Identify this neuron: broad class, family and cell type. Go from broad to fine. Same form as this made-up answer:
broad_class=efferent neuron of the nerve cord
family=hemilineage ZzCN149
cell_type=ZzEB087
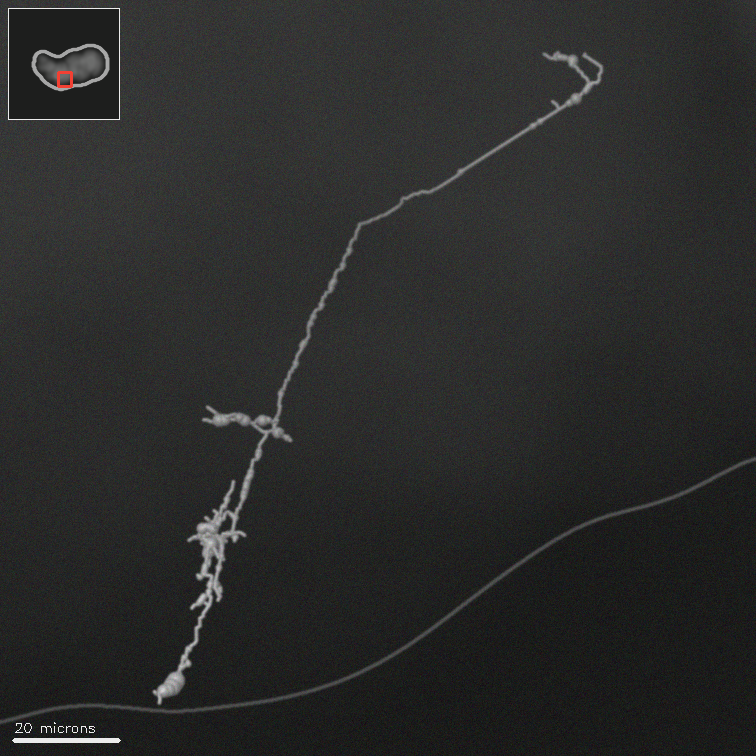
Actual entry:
broad_class=optic-lobe intrinsic neuron
family=Tm
cell_type=Tm20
